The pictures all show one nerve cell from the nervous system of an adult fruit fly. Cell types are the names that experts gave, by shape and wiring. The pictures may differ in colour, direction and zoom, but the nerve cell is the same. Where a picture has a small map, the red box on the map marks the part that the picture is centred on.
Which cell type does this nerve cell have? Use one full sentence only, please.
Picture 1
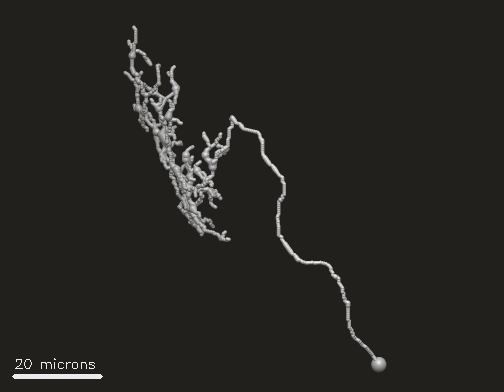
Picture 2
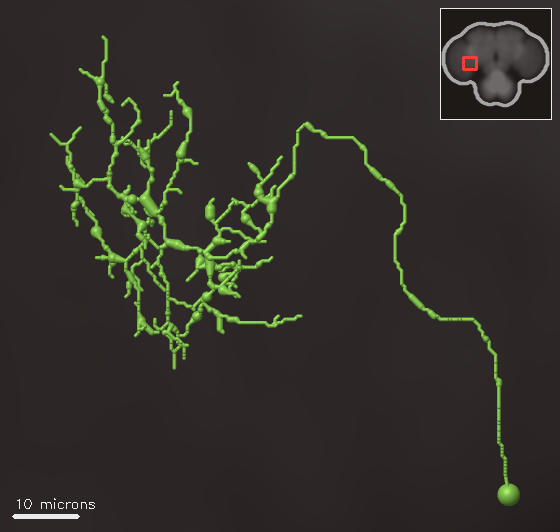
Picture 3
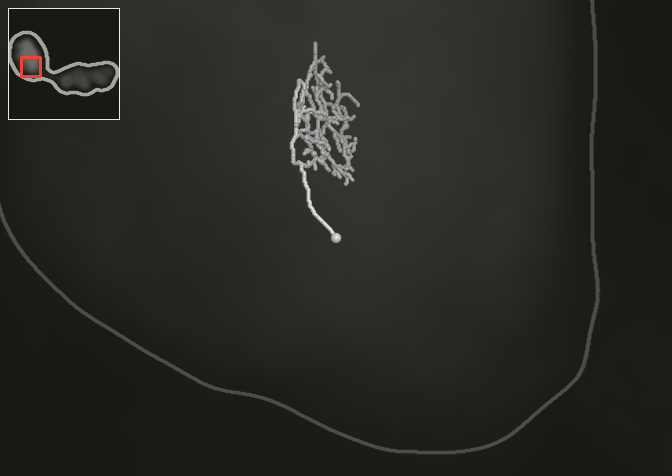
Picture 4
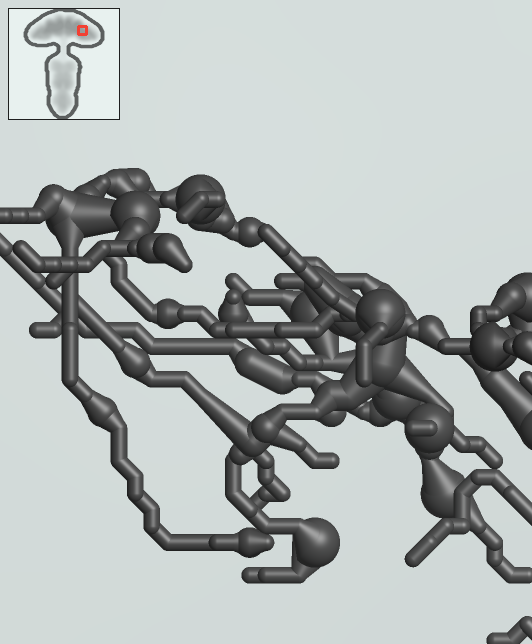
This nerve cell falls under the cell type Li22.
